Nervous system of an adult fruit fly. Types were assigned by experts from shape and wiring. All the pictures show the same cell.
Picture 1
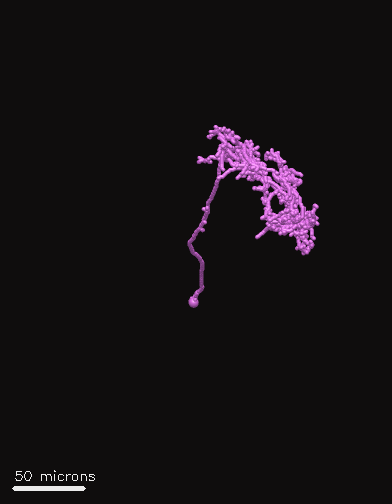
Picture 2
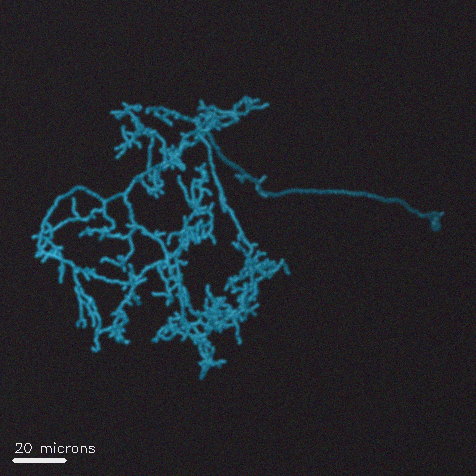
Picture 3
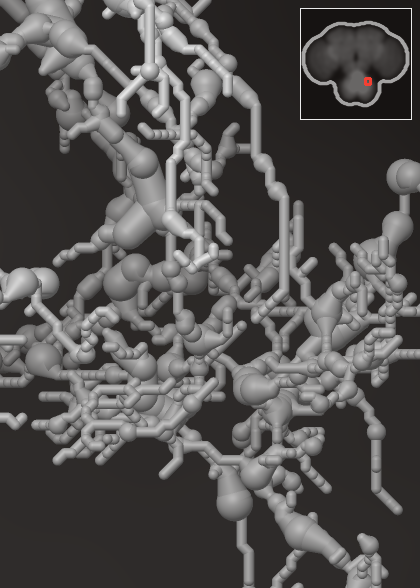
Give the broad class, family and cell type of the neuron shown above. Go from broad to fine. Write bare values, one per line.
nerve-cord intrinsic neuron
hemilineage 06B
IN06B047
